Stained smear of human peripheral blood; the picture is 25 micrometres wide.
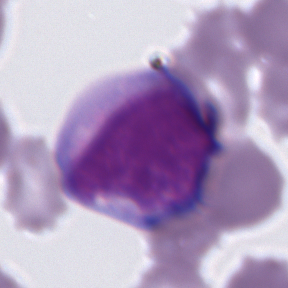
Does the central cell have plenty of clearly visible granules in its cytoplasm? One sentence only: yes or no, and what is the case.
No, there is no granule to be seen in the cell's cytoplasm.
